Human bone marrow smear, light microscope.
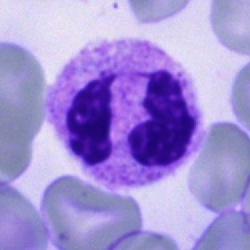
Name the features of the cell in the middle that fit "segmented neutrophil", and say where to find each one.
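The nucleus is divided into two separate lobes, lying side by side, left and right, with pale cytoplasm between them.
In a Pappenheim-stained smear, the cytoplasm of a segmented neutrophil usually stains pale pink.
The cytoplasm here is abundant and pale pinkish-lilac, which is consistent with that. Fine lilac granules are scattered evenly through it.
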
